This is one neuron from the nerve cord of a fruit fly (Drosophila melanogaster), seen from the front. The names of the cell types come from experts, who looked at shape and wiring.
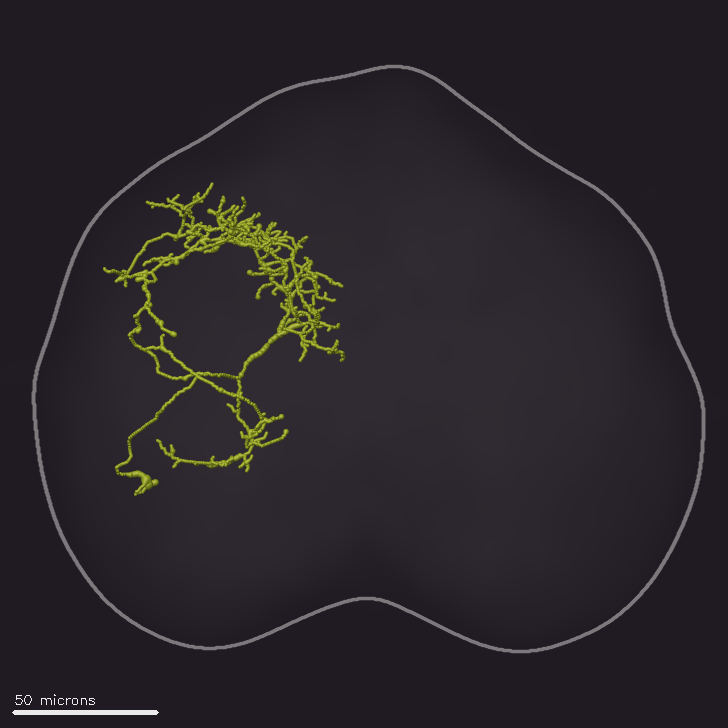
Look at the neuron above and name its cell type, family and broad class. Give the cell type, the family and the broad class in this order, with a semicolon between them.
IN16B053; hemilineage 16B; nerve-cord intrinsic neuron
